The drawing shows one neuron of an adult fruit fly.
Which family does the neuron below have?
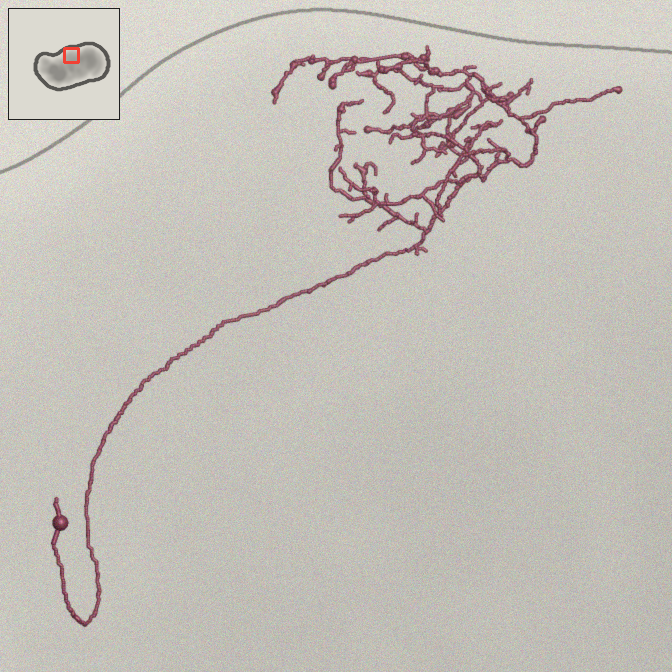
hemilineage SIPa1_ventral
